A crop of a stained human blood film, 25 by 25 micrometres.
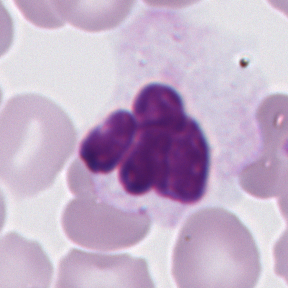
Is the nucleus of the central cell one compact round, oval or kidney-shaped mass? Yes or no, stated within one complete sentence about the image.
No, this cell's nucleus is lobed instead of forming a single mass.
